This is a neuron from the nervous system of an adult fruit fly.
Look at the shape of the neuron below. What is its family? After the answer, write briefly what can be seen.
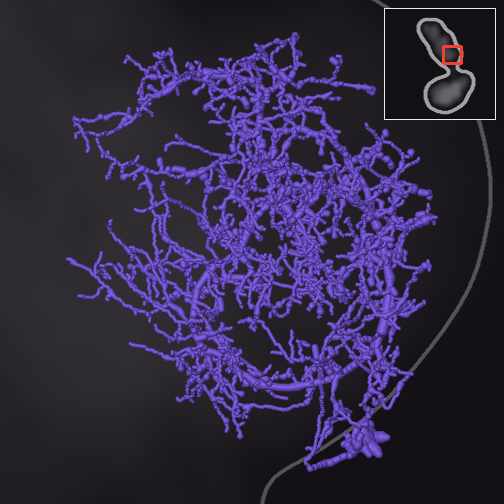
The family is hemilineage 09A. Its broad class is nerve-cord intrinsic neuron. The picture shows more than a hundred branch ends. As drawn here it is about as wide as it is tall.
